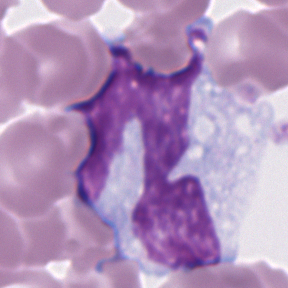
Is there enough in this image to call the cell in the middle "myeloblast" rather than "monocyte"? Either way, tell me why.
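It's a monocyte, I'd say, not a myeloblast. The nucleus is irregularly folded, with a lower lobe joined to the upper part by a narrower band. Its chromatin is fine and strand-like, with small pale gaps, not coarsely clumped. Many small clear vacuoles sit in the cytoplasm, and thin pointed projections reach out from the top edge of the cell.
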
